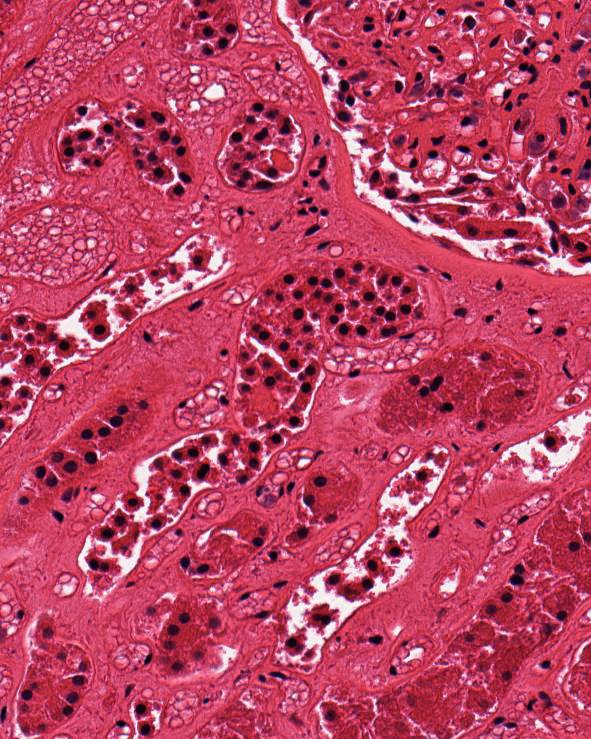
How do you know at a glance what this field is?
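Answer: cortical labyrinth of the kidney. Across the whole field, cells are grouped in rounded and elongated nests separated by pink fibrous stroma.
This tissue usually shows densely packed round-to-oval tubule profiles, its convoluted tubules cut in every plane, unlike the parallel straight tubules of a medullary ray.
The stroma contains scattered small, dark, spindle-shaped nuclei. In several nests, white clefts hold loosened, detached cells, an artefact of shrinkage. No fat cells are present.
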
